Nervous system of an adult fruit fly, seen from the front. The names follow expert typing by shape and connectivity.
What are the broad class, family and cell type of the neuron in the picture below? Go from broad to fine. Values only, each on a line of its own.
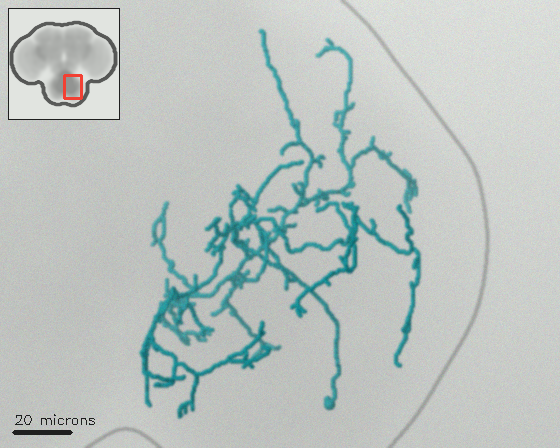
nerve-cord intrinsic neuron
hemilineage 03A
IN03A052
